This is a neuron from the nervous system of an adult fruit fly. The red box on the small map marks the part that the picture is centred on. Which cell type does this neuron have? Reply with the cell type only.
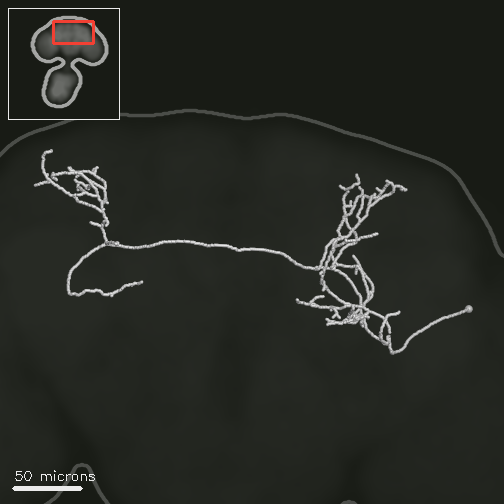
CL255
